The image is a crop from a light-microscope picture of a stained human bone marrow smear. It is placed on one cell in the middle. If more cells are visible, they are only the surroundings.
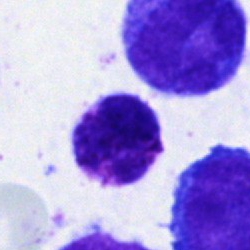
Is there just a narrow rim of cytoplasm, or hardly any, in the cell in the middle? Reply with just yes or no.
Yes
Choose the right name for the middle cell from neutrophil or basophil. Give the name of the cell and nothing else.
basophil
